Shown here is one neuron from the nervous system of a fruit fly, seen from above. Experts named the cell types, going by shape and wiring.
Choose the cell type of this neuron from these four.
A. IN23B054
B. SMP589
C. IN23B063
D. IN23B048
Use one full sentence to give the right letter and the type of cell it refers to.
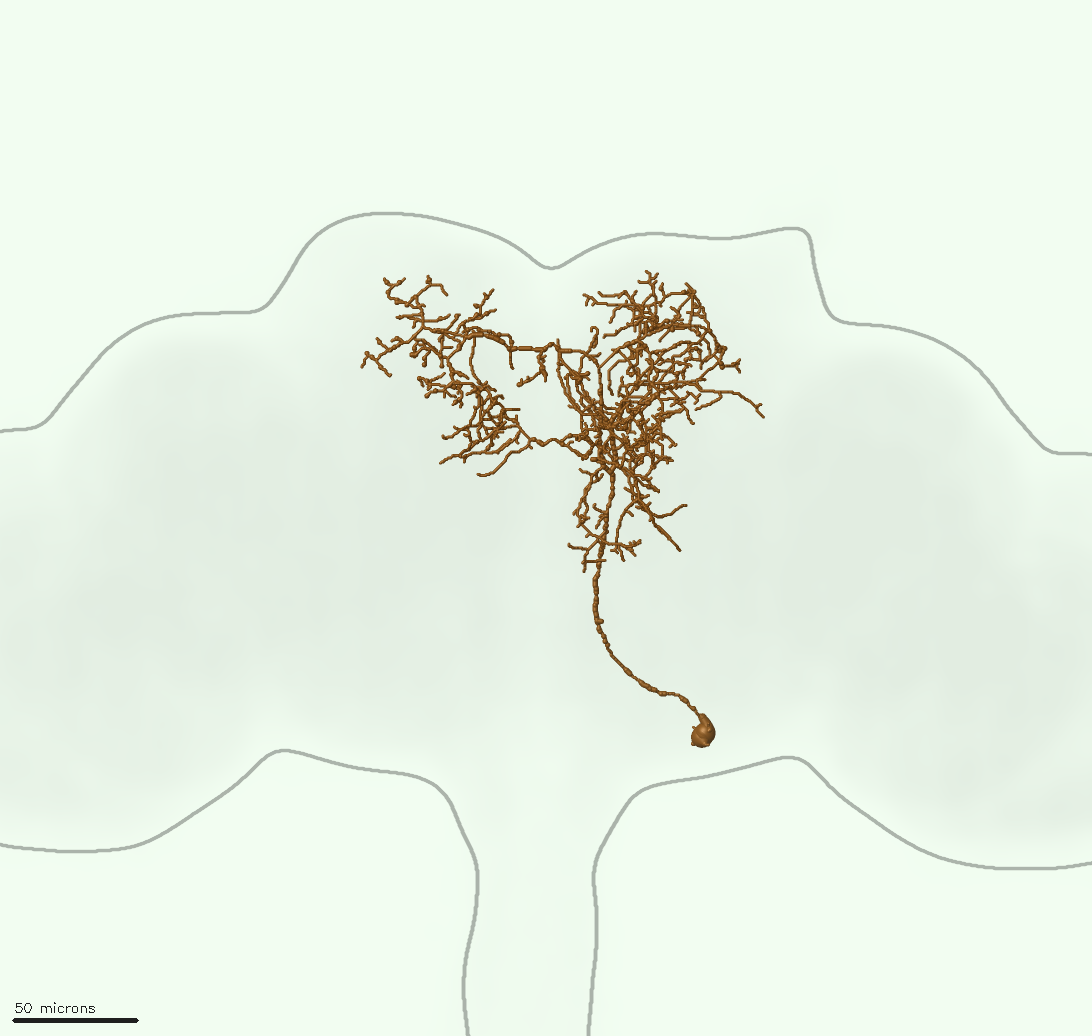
The neuron falls under SMP589, the cell type named in option B.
